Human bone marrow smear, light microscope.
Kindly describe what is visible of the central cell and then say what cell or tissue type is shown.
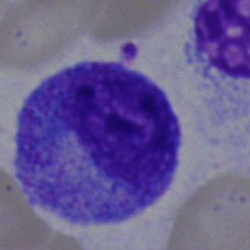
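The cell has a round, smooth-edged outline. Its nucleus sits off-centre toward the upper right, with deep purple chromatin showing darker patchy clumps. Fine reddish-purple granules are scattered through the cytoplasm. This cell is a promyelocyte.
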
